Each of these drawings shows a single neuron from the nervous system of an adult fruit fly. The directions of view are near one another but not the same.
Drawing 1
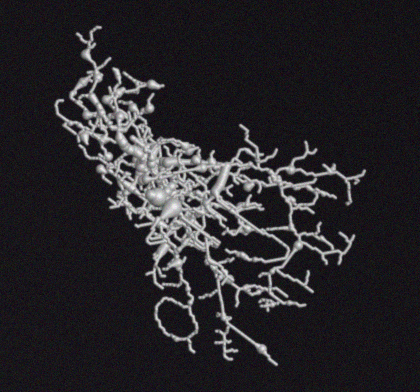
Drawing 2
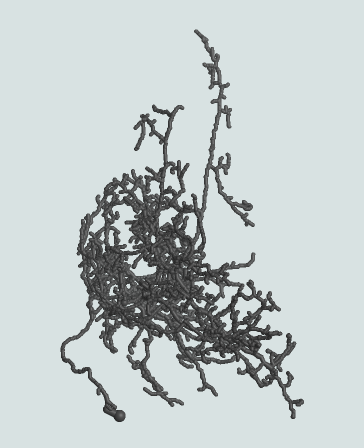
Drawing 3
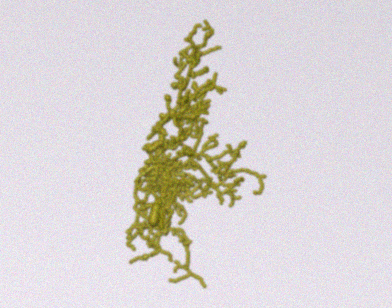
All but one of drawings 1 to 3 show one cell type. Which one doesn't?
Drawing 2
